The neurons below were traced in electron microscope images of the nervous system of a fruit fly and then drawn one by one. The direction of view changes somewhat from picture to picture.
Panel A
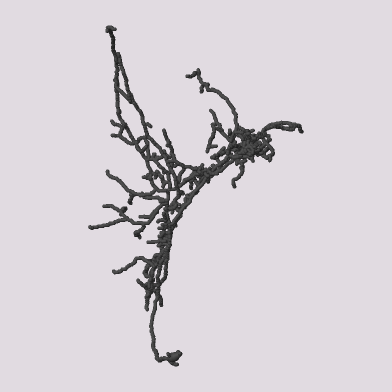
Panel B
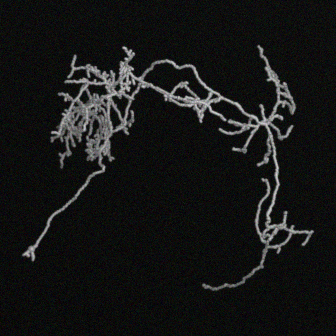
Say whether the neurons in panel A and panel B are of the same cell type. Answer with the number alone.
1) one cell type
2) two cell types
2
